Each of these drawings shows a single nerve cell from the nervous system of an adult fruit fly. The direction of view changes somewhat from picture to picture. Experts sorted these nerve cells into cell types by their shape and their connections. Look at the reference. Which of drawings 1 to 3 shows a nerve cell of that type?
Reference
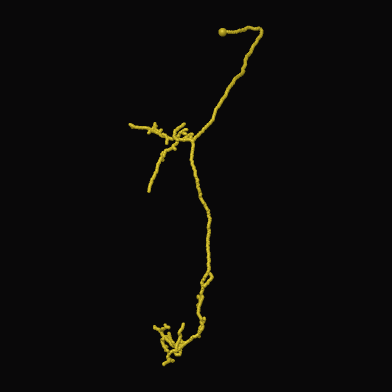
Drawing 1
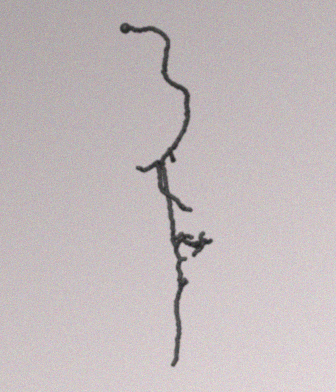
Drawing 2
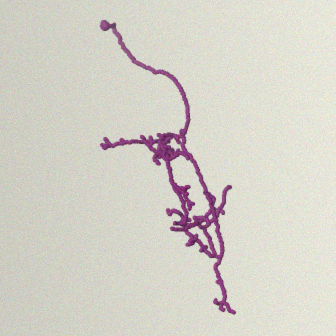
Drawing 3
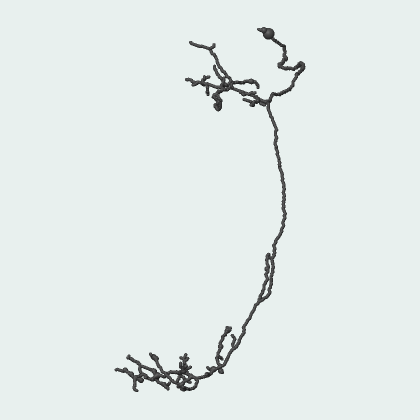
3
